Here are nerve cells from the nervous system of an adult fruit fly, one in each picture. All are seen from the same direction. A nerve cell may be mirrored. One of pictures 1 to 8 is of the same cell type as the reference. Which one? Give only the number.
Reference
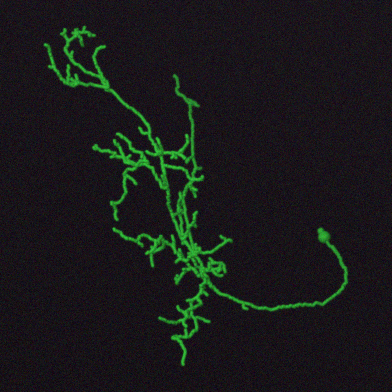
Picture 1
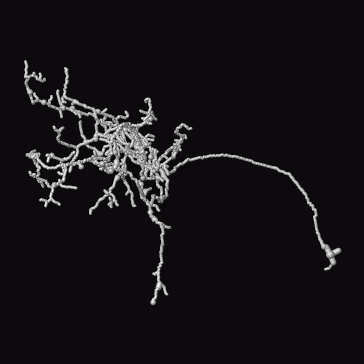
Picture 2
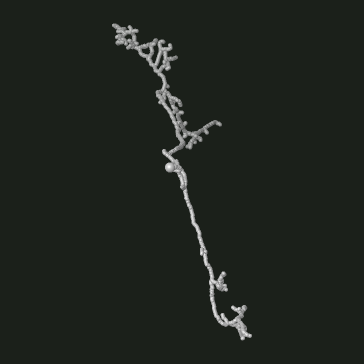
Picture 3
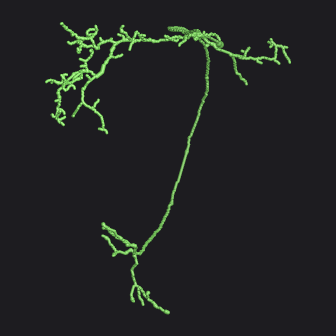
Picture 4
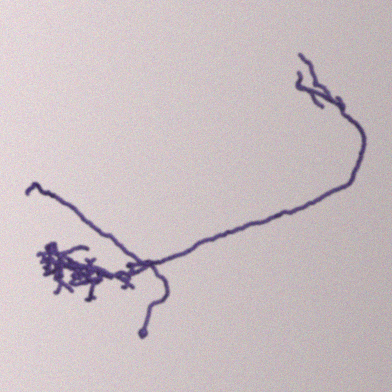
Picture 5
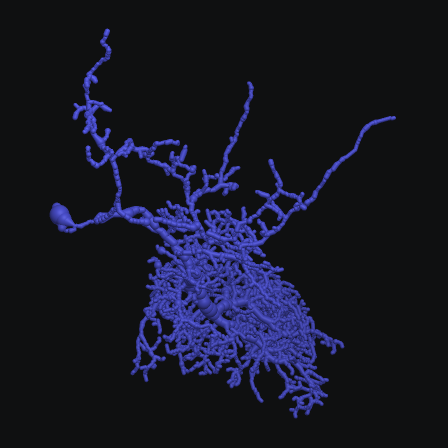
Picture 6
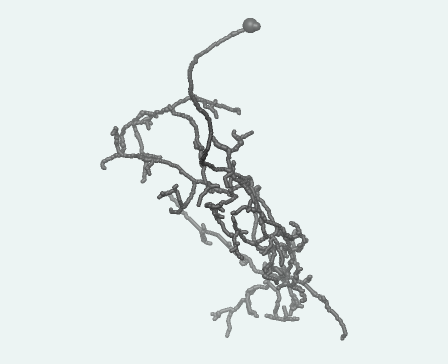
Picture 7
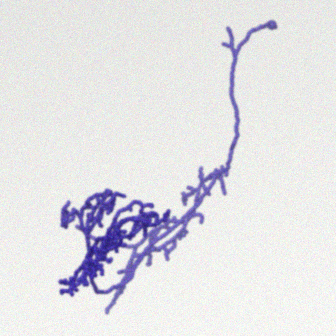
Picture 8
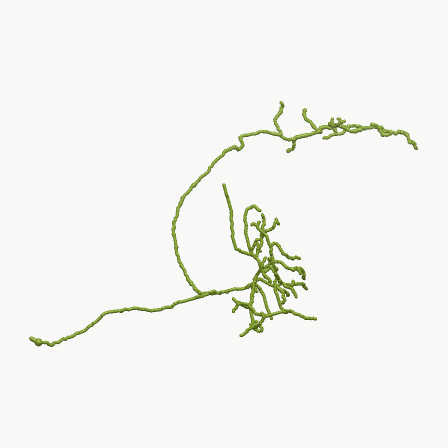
1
